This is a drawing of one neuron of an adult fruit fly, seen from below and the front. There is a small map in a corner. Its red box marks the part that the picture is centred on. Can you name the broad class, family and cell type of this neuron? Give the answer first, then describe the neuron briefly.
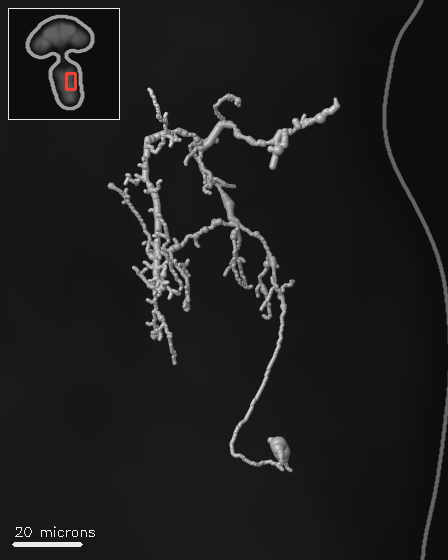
Its broad class is nerve-cord intrinsic neuron. Its family is hemilineage 03B. The cell type is IN03B061. It is in the nerve cord and does not reach the brain. From top to bottom in the picture it spans about 120 microns. The picture shows dozens of branch ends.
